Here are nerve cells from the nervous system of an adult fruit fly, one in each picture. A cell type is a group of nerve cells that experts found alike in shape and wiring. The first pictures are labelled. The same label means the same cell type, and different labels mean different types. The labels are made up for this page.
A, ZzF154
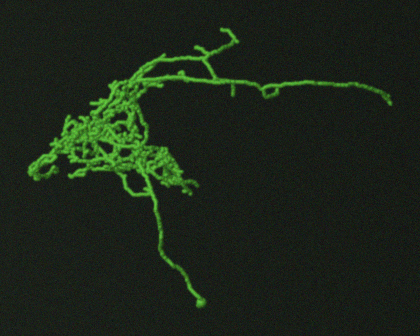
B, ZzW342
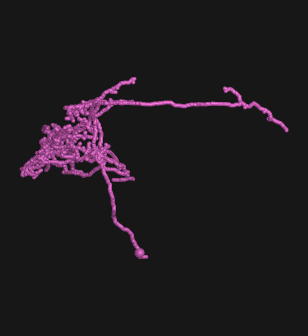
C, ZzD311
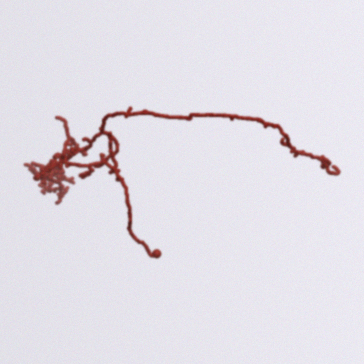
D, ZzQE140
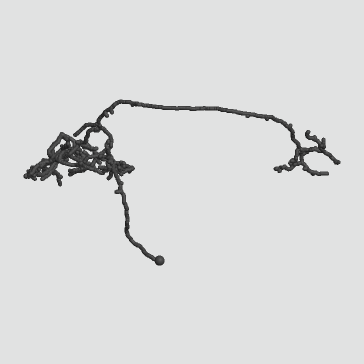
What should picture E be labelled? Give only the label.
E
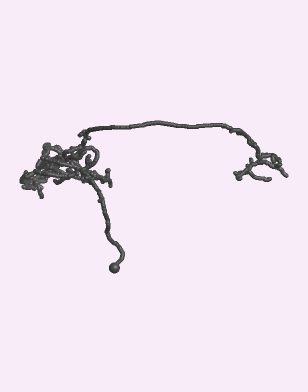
ZzQE140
